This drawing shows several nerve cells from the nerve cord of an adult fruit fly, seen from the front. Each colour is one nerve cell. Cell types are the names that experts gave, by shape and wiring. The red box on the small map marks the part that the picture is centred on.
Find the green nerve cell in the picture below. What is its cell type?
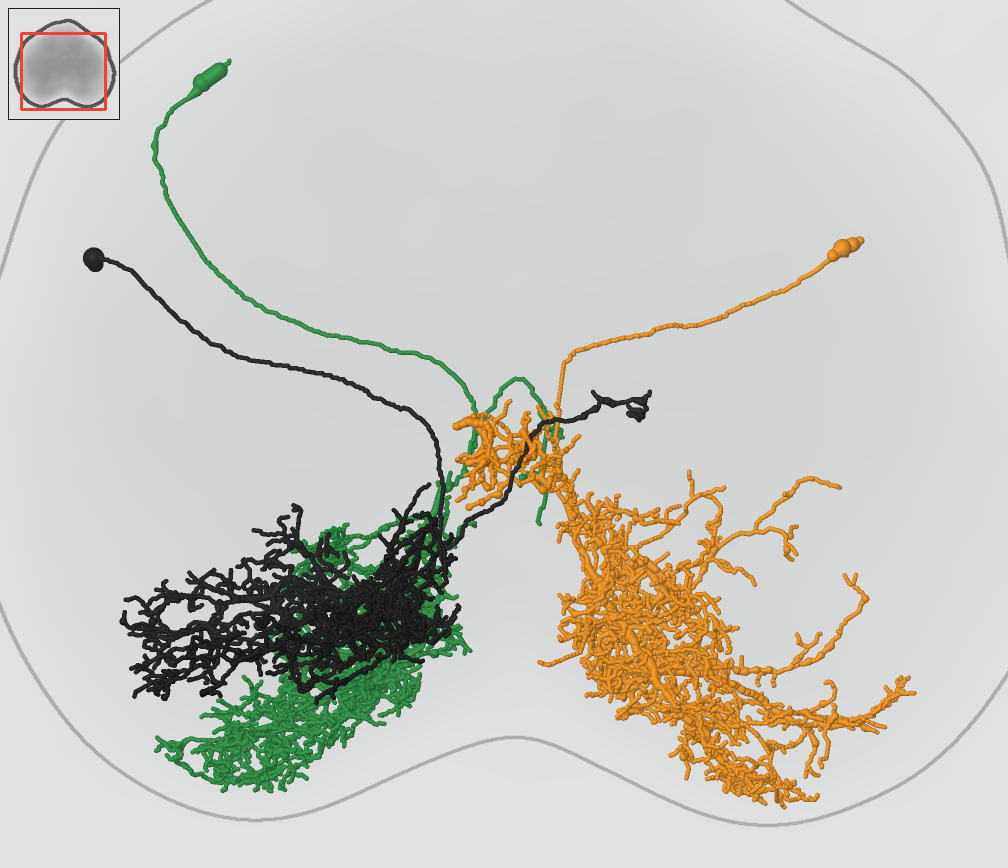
IN23B014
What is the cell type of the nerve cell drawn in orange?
IN23B007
